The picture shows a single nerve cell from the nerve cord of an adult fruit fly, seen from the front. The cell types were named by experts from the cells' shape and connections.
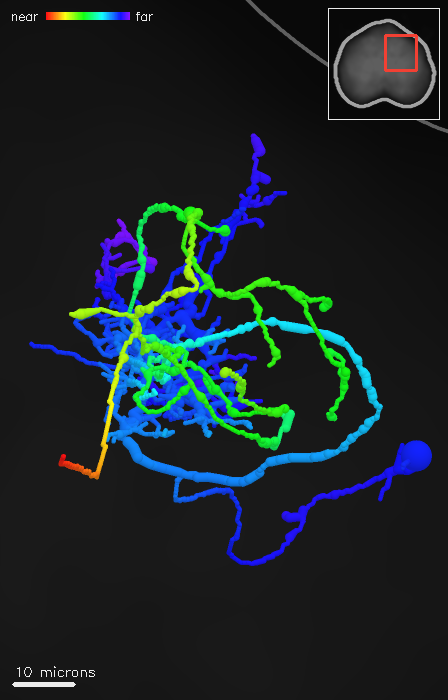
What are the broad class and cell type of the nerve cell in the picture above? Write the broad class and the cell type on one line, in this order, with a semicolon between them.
ascending neuron; ANXXX171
